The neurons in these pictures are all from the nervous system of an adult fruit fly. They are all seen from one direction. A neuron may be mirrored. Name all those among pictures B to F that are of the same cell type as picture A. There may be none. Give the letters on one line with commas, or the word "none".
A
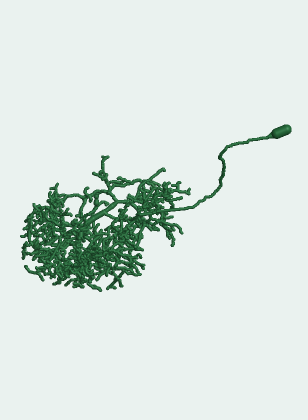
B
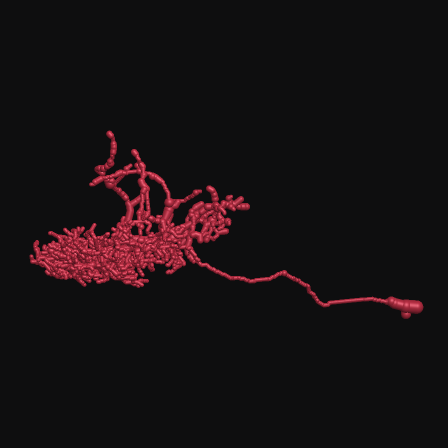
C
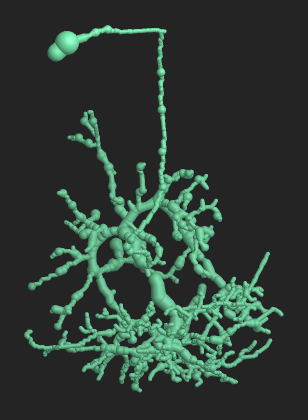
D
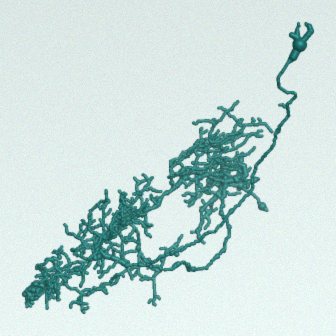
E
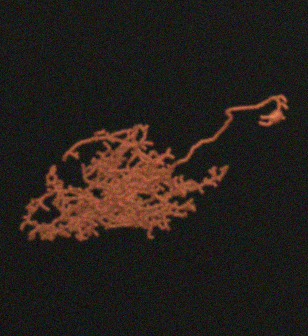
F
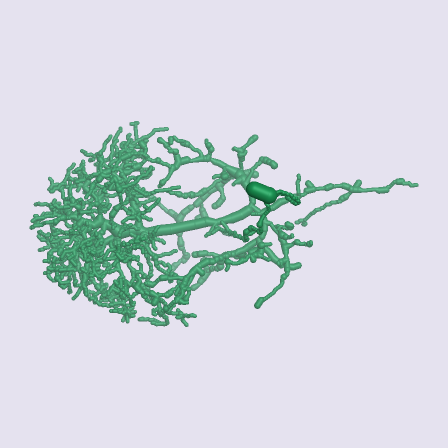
B, C, F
